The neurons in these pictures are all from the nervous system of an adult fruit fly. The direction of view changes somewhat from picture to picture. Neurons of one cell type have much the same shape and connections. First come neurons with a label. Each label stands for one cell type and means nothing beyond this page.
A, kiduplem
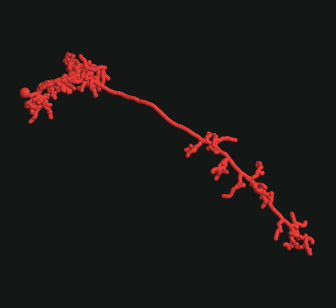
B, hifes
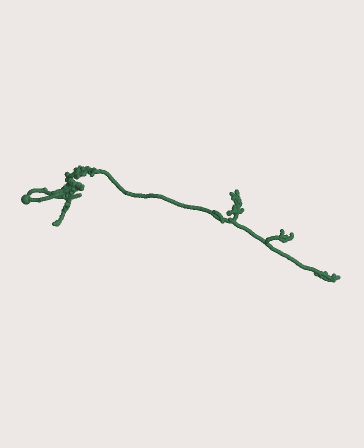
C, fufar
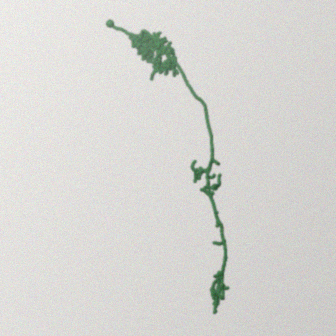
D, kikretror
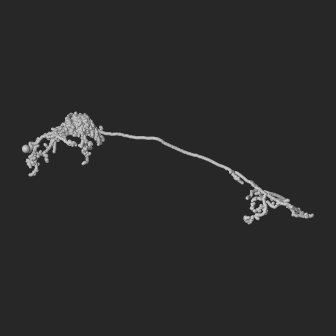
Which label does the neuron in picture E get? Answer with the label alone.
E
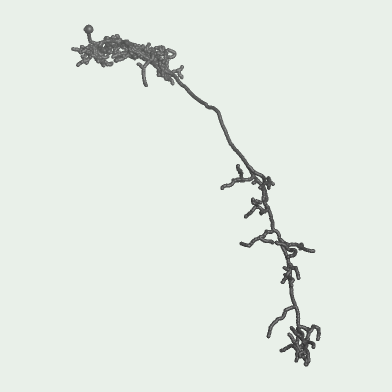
kiduplem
